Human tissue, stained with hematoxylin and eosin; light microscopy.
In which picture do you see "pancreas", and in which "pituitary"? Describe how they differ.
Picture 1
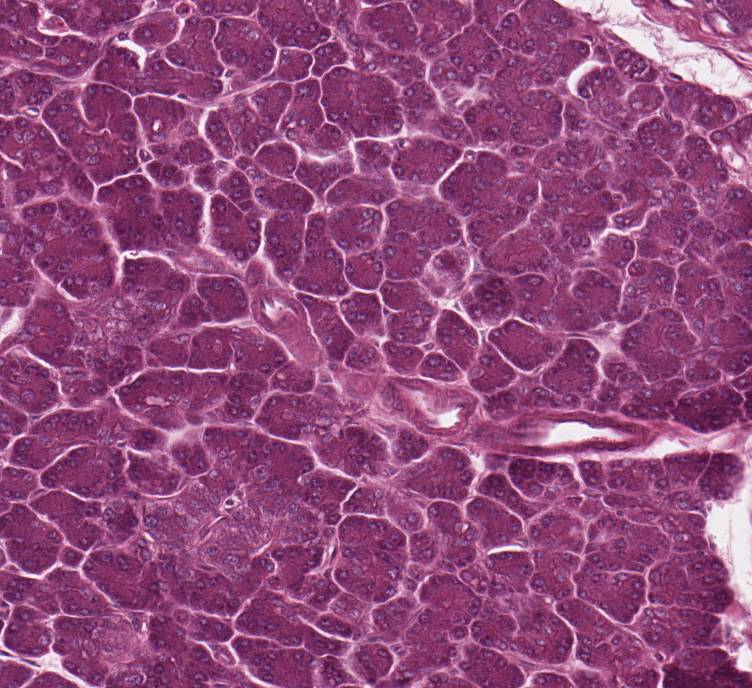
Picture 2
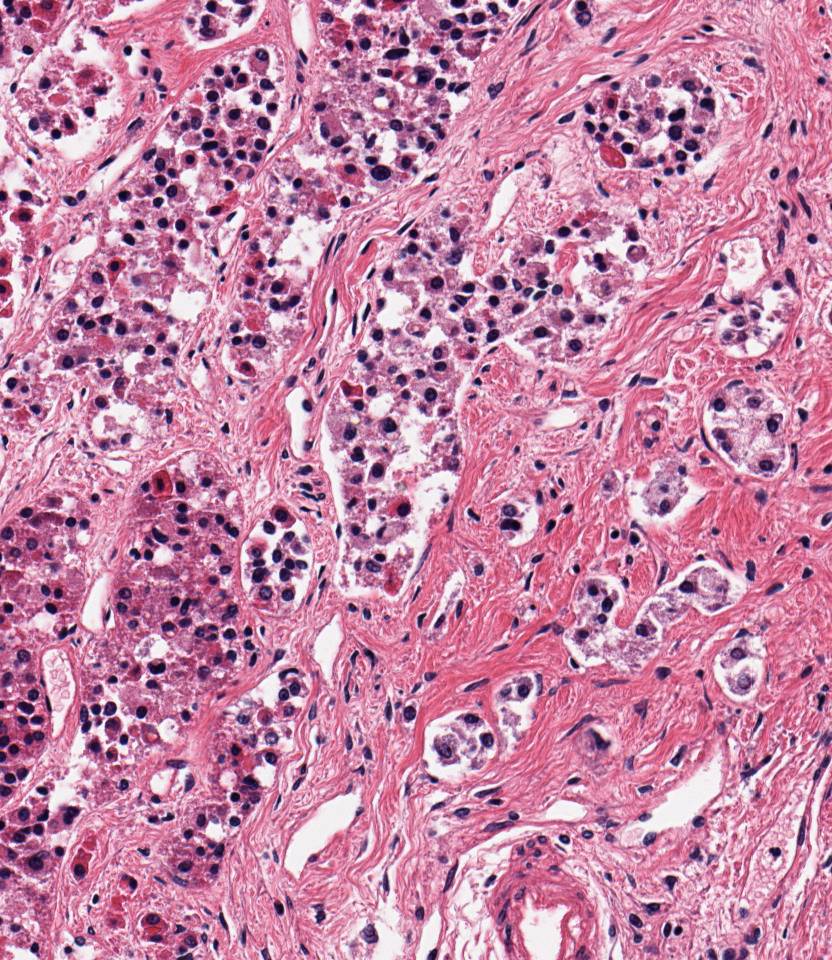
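In this pair, picture 1 is pancreas and picture 2 is pituitary. In picture 1, closely packed rounded acini, small clusters of cells with no visible central lumen, fill almost the whole field with very little tissue between them. In picture 2, cells lie in rounded nests separated by bands of fibrous stroma, with large crowded nests on the left and small scattered clusters on the right. The acinar cells have deeply stained purple cytoplasm throughout, whereas the cytoplasm in the large nests of picture 2 is pale pink-purple and granular, broken by many small clear spaces, with scattered single cells of bright red cytoplasm. Nuclei also differ: the acinar nuclei are small, round and uniform, one per cell, while most in the large left-sided nests are small, round and darkly stained.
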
